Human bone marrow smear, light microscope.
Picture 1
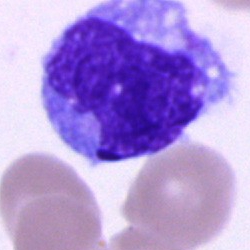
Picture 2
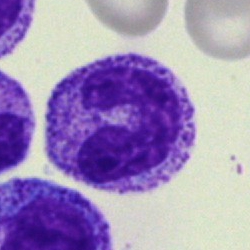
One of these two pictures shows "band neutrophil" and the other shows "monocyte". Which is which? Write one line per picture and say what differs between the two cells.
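Picture 1: monocyte. No distinct granules are visible in the cytoplasm.
Picture 2: band neutrophil. Many purple granules are scattered throughout the cytoplasm.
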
